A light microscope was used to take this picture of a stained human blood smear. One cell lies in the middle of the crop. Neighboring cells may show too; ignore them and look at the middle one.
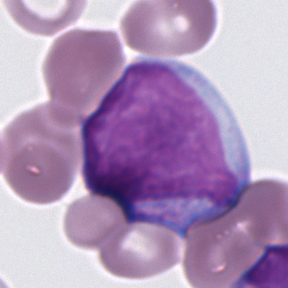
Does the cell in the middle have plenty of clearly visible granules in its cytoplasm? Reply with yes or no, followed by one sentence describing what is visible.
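No. No distinct granules are seen in the cytoplasm.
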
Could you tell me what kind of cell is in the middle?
atypical promyelocyte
